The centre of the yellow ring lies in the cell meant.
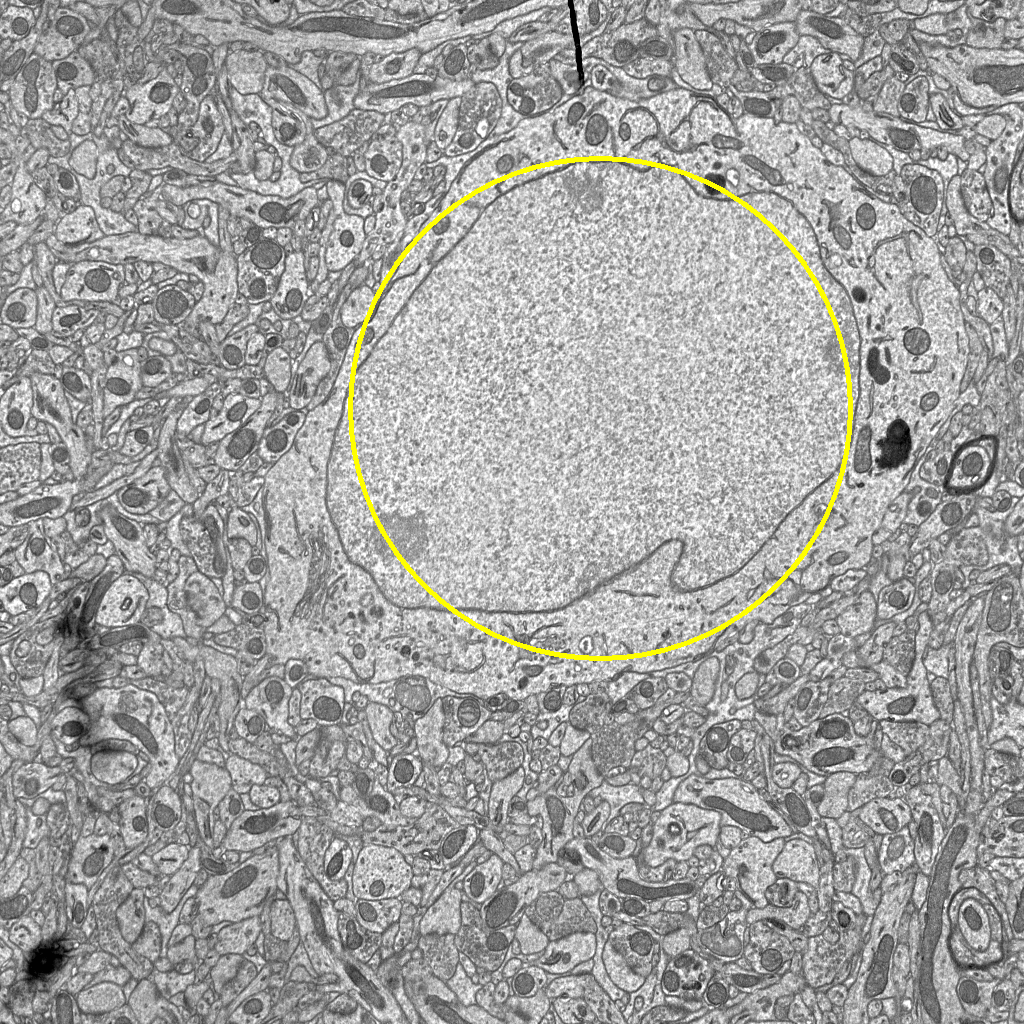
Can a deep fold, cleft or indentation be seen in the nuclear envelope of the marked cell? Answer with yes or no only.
Yes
